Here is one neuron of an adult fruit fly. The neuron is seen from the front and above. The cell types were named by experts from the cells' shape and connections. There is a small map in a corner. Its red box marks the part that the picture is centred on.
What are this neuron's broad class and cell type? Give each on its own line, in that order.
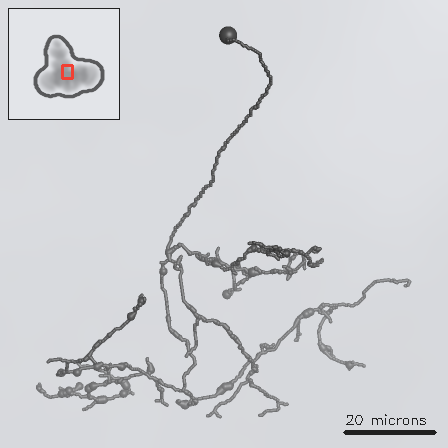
central-brain intrinsic neuron
CB1227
